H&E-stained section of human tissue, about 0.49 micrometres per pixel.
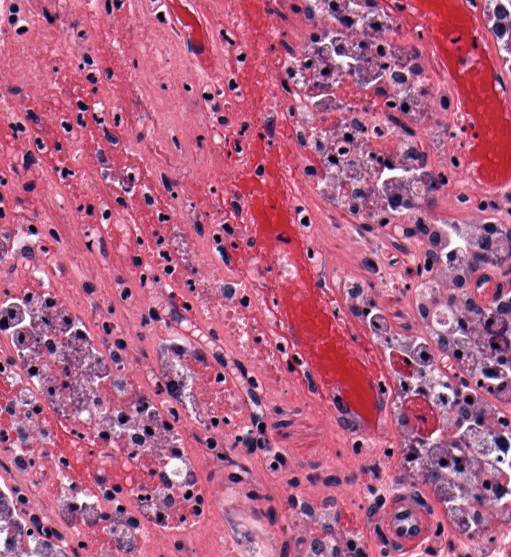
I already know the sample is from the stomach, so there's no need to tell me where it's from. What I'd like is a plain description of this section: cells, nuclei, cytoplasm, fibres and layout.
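Start with the bands of pink fibrous stroma running diagonally from upper left to lower right; they divide the cells into clusters. Those clusters, at upper right and lower left, have granular purple cytoplasm, and most of their nuclei are round. Now look within the stroma itself: it holds many scattered small dark oval nuclei.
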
